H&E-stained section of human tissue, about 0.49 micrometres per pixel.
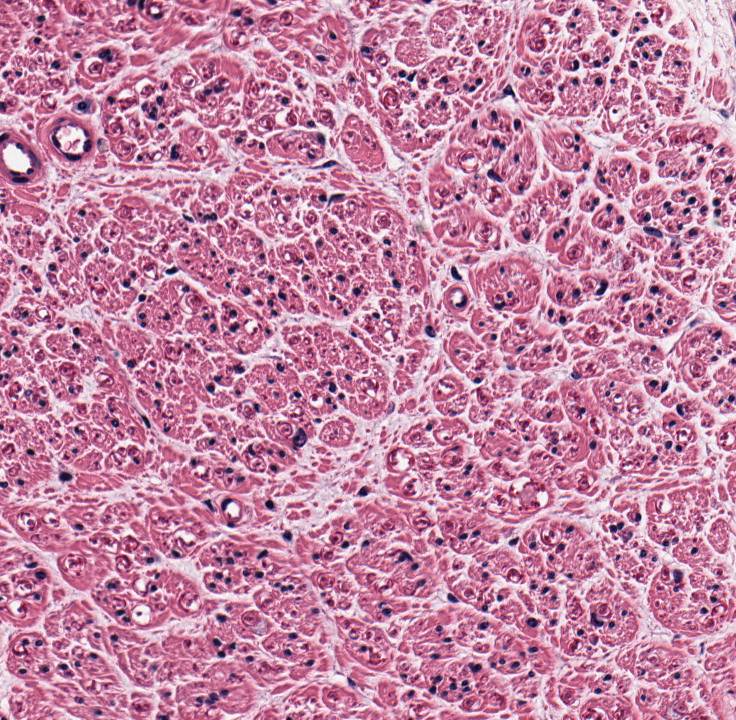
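Tibial nerve. Bundles separated by thin, pale pink septa of loose connective tissue. Bundle interior stains bright pink with eosin; many round profiles show a clear halo around a small central dot. Small dark round to oval nuclei scattered throughout the bundles.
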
